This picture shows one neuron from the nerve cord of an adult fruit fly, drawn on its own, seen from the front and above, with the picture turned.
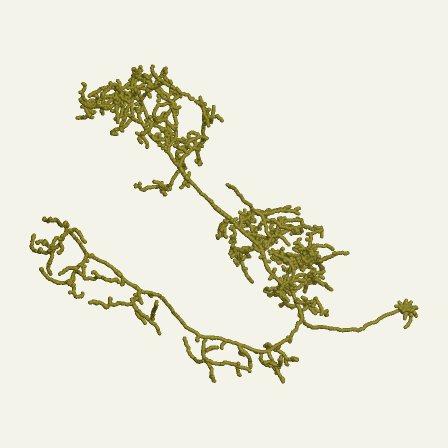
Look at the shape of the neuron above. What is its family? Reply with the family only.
hemilineage 05B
